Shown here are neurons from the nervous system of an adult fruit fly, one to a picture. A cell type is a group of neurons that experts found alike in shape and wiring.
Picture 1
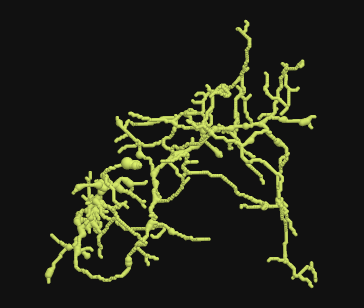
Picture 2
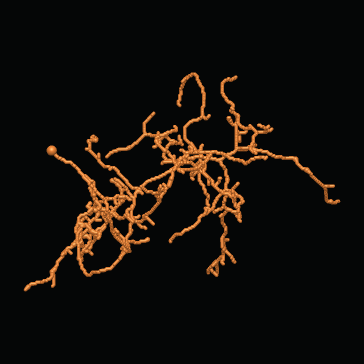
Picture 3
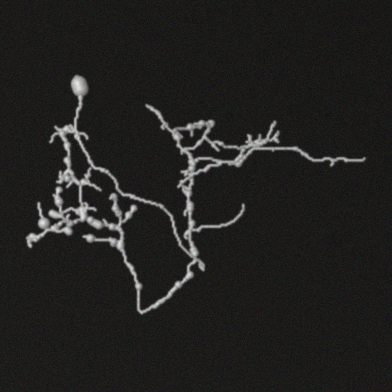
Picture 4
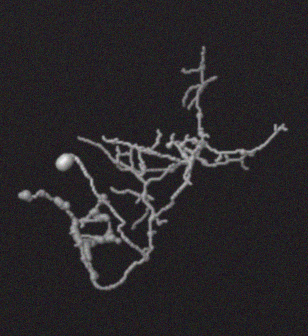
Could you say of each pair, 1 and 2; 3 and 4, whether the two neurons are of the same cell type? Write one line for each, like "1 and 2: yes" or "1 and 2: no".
1 and 2: yes
3 and 4: no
